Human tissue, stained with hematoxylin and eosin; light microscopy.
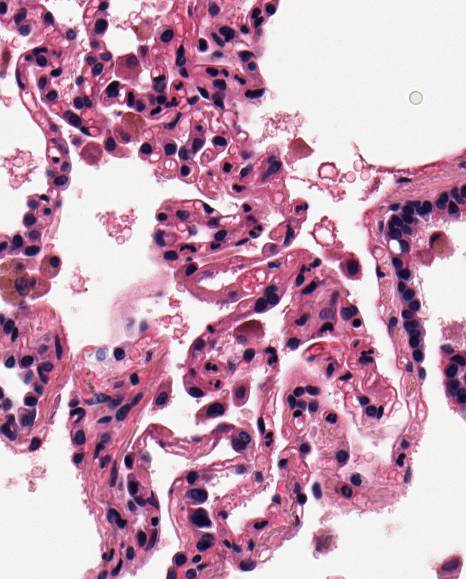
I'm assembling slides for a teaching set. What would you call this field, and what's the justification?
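Alveolus: thin, branching, folded septa divide the field into large empty airspaces.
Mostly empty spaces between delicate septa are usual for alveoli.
No glands, cartilage or smooth muscle bundles appear.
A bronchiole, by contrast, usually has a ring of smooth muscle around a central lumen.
The airspaces hold small clumps of pale pink flocculent material and a few detached cells.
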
